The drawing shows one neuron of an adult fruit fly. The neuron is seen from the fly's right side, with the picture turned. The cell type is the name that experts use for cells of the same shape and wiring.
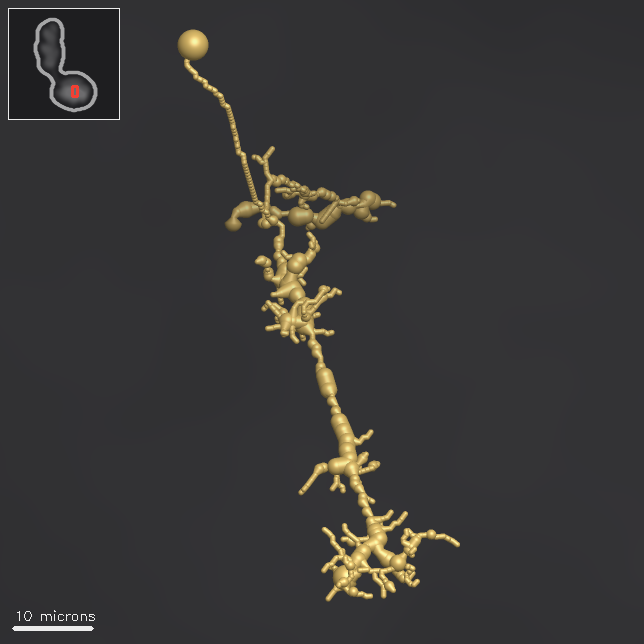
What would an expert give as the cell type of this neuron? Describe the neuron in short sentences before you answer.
By the scale bar it is about 70 microns tall in this view. Dozens of branch ends can be seen. It is an optic-lobe intrinsic neuron. The cell type is T2.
